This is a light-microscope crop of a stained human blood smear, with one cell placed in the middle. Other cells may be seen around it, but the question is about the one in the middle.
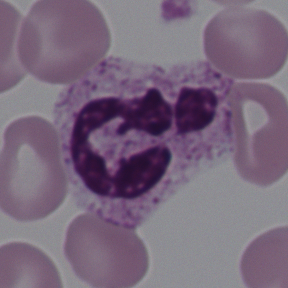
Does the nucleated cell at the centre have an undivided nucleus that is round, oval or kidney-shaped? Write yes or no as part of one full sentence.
No, there are two or more separate lobes forming the nucleus.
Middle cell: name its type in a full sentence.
Regarding the central cell, it is a segmented neutrophil.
